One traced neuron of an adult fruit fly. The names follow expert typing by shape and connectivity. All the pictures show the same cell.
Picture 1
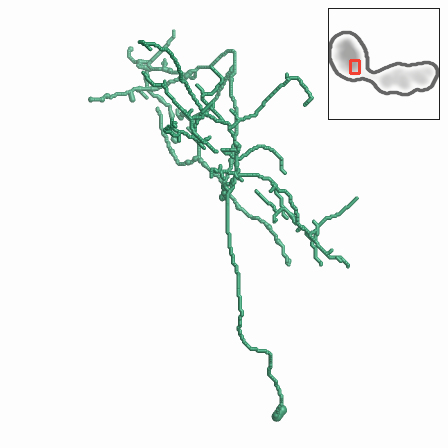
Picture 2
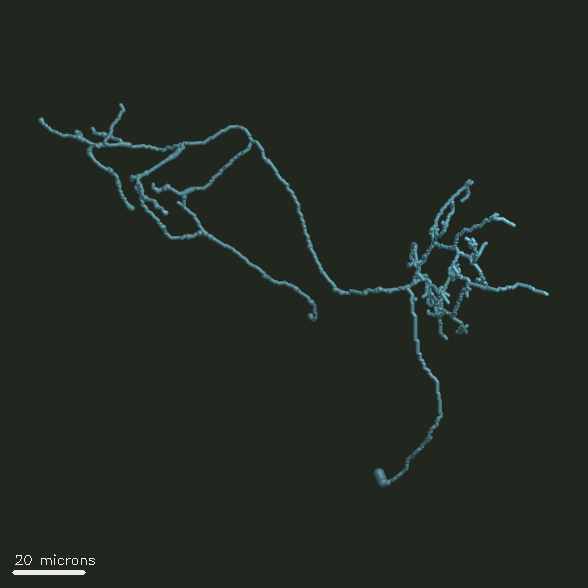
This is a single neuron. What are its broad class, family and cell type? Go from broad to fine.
central-brain intrinsic neuron; hemilineage LB3; GNG619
